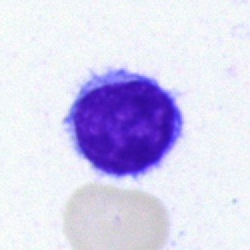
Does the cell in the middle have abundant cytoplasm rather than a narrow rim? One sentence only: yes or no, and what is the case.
No, what surrounds the nucleus is just a narrow rim of cytoplasm.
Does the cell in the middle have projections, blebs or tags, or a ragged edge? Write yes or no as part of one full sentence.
Yes, there is a ragged or frayed outline, or there are projections, blebs or tags, on this cell.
